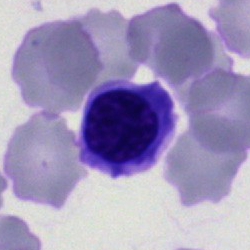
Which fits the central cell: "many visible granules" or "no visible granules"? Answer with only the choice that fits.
No visible granules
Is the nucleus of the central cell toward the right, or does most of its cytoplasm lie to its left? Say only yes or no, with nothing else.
No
